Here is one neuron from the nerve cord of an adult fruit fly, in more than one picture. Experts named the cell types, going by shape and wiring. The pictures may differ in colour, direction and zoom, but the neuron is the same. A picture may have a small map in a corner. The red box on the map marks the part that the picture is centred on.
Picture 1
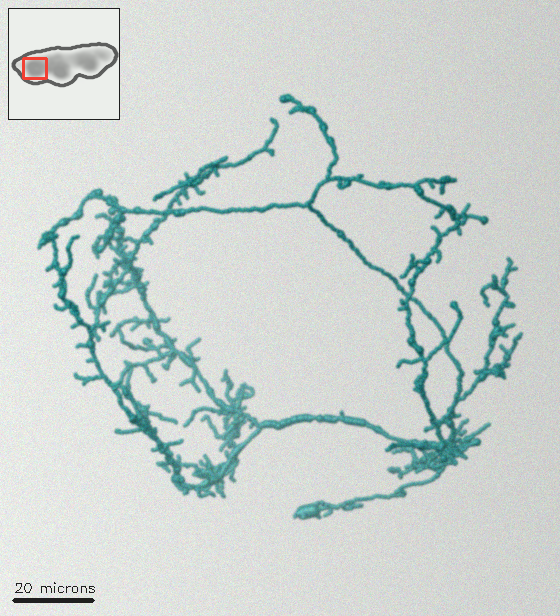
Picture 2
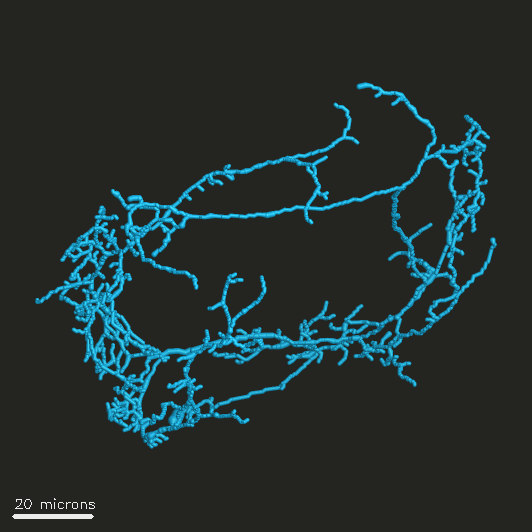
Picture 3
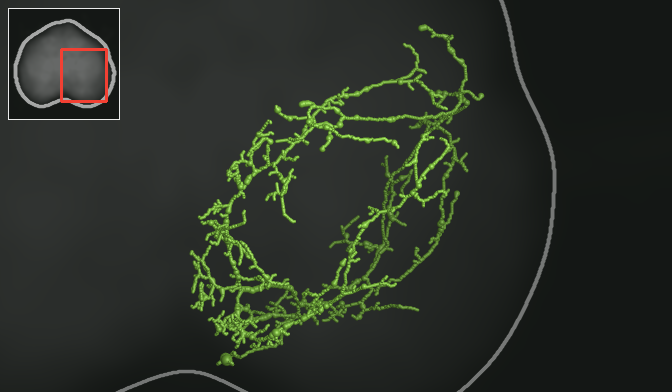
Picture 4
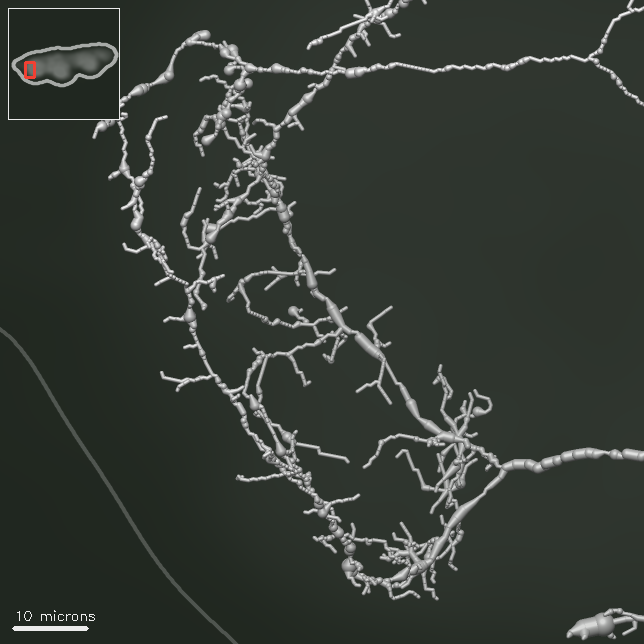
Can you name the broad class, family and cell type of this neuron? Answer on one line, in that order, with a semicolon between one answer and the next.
nerve-cord intrinsic neuron; hemilineage 04B; IN04B053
